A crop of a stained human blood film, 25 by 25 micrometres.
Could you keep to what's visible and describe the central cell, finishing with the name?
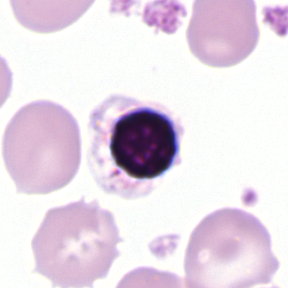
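Looking at the nucleus, it sits off-centre, over toward the right of the cell. Its chromatin is dense and very dark purple all through. The cytoplasm is very pale, nearly colourless, and its rim is wider on the left than the right. So this one is a normoblast.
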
